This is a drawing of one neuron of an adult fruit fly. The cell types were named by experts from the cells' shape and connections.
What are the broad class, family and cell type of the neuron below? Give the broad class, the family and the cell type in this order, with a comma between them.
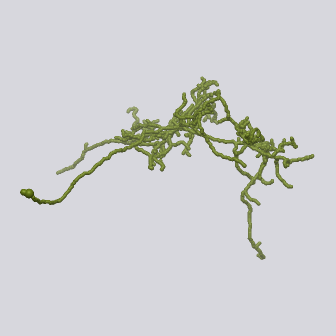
central-brain intrinsic neuron, hemilineage DM6_dorso_lateral, SIP071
